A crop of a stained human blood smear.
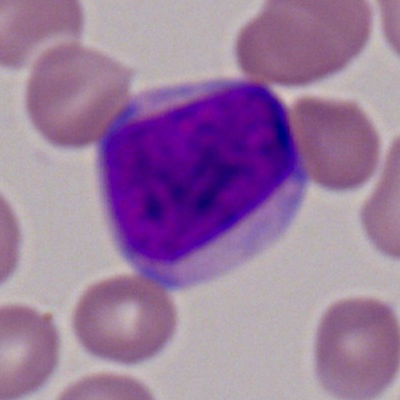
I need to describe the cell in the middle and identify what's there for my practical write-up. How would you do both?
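Several fairly straight sides give this cell an angular outline. A single unlobed nucleus fills most of it. The chromatin is dark purple with coarse, darker clumps. No granules are seen in the cytoplasm. This is a myeloblast.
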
